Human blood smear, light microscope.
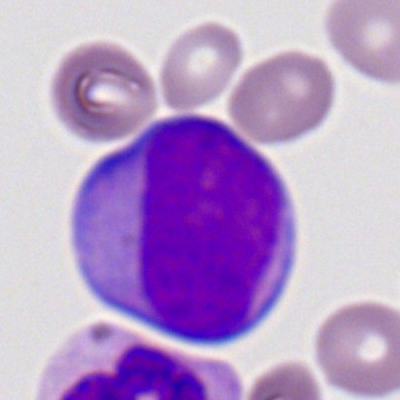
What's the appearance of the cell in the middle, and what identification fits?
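Outline first: roughly round and smooth. Cytoplasm next: it forms a broad crescent on the left side of the cell. Its colour is pale blue-lavender. Granules: none are visible in the cytoplasm. This cell is a myeloblast.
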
